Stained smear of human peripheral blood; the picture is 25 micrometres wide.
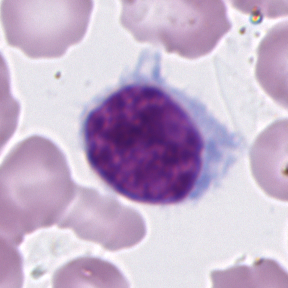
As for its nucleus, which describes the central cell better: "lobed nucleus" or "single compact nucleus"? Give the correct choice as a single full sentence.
What the cell contains is a single compact round, oval or kidney-shaped nucleus.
